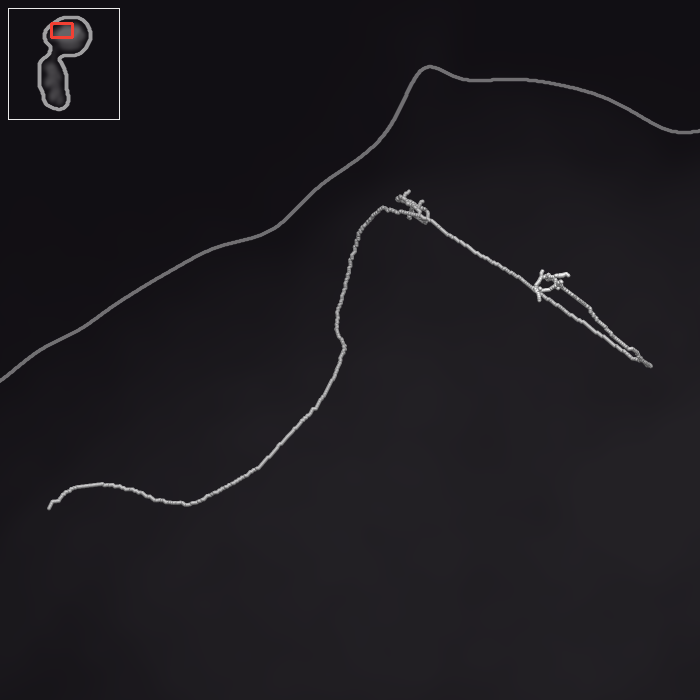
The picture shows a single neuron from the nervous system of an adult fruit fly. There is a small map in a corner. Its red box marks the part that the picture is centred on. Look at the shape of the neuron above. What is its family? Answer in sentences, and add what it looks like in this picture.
The name of its family is class olfactory. Its broad class is sensory neuron entering the brain. The drawing shows no cell body. In this view it is wider than it is tall.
